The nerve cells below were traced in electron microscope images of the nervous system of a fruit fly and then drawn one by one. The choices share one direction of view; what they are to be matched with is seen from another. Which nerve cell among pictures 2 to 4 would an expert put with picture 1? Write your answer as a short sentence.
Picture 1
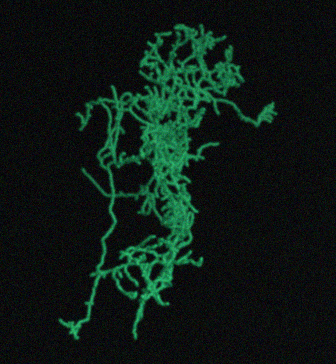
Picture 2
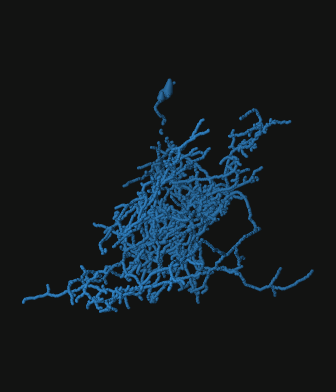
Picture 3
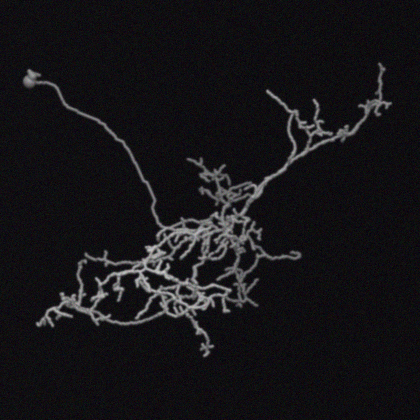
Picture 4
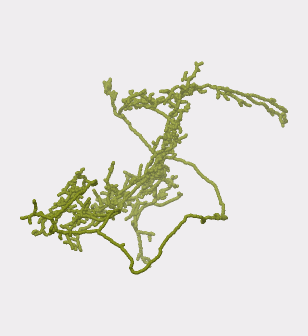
Picture 2 is of the same cell type.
